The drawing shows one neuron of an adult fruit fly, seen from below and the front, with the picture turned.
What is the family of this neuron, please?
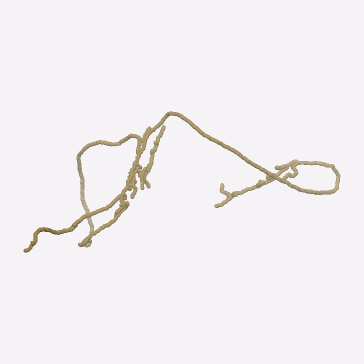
hemilineage 01A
